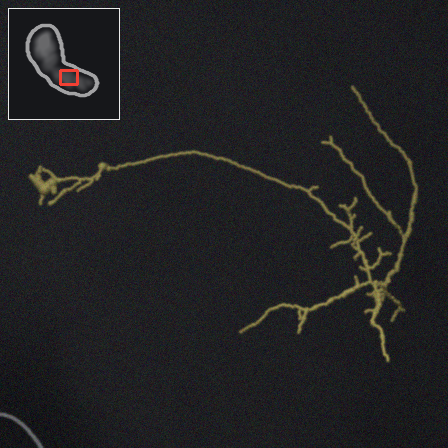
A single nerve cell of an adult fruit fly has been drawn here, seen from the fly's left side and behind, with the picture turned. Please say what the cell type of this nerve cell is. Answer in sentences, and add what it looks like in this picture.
It is of cell type Acc. tr flexor MN. This is a motor neuron of the nerve cord. Its cell body lies on the left of the picture. Dozens of branch ends can be seen.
